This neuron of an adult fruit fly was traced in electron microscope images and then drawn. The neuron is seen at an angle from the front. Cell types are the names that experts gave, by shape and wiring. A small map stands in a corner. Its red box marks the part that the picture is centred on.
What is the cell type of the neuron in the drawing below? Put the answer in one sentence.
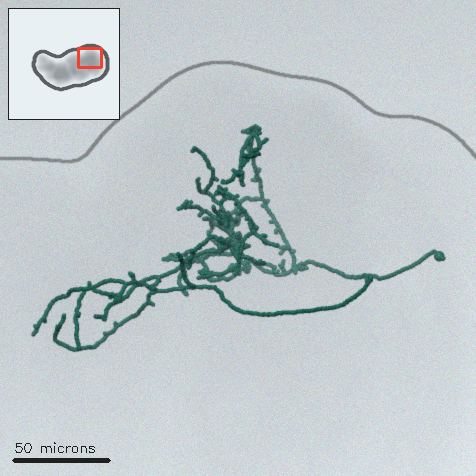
The cell type is PLP064_b.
